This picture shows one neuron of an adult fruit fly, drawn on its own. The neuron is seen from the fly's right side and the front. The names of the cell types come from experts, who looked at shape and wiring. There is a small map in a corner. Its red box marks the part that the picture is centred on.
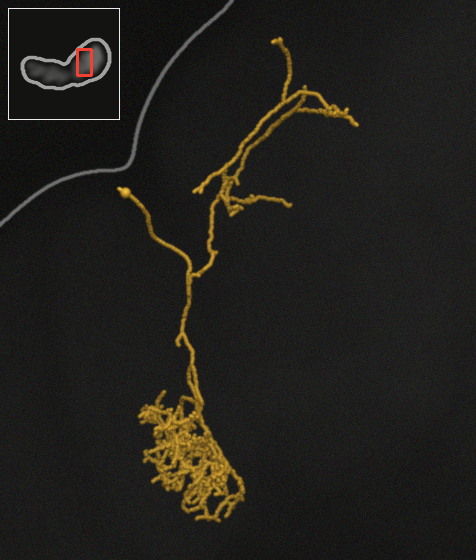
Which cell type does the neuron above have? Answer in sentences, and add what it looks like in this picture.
The cell type is LoVP75. Its broad class is visual projection neuron. The picture shows dozens of branch ends. As drawn here it is taller than it is wide.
